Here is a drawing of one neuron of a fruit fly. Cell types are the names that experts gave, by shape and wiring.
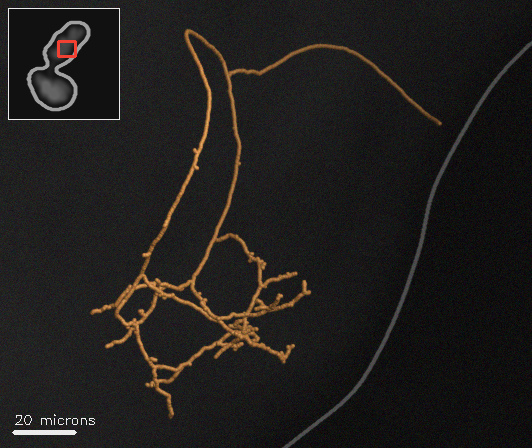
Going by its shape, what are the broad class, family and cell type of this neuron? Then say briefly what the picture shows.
This is a nerve-cord intrinsic neuron. Its family is hemilineage 19B. The cell type is IN19B103. The drawing shows no cell body. By the scale bar it is about 130 microns tall in this view.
